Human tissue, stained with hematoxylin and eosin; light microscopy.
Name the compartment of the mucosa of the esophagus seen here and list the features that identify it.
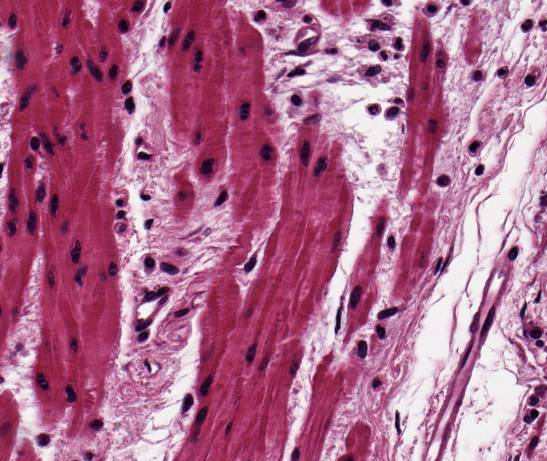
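The tissue here is smooth muscle.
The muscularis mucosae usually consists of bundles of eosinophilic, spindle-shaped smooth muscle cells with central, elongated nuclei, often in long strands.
Elongated fibres with deeply eosinophilic, pink-red cytoplasm run roughly parallel from the bottom toward the top, and their oval nuclei lie centrally.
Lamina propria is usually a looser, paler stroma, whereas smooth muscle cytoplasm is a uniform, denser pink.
Loose, pale pink fibrous connective tissue separates the fibres, more abundantly in the right half of the field.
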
